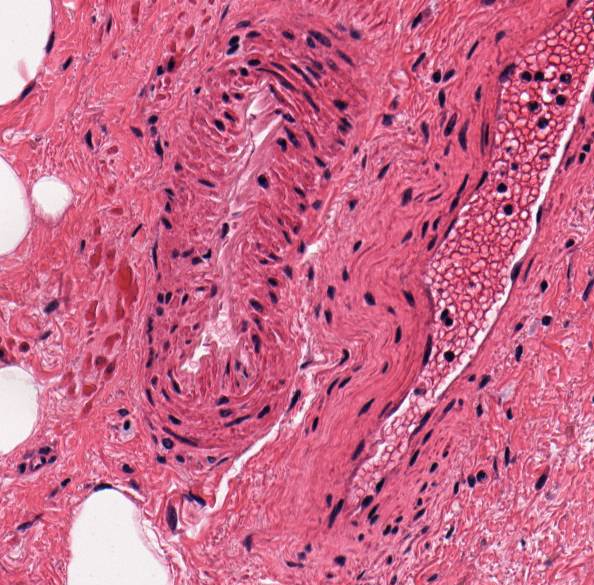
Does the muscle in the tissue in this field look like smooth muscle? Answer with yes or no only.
Yes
